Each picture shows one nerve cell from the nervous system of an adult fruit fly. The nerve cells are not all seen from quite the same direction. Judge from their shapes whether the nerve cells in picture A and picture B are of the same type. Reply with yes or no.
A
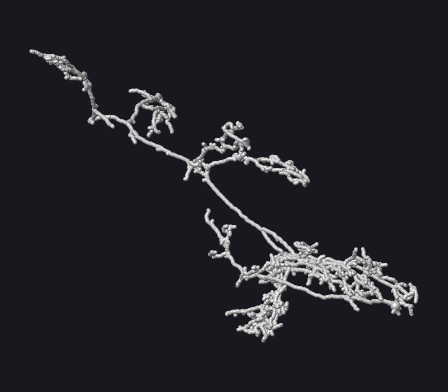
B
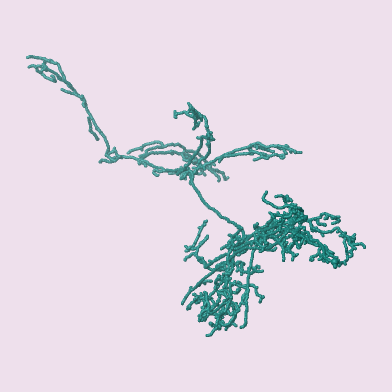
yes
